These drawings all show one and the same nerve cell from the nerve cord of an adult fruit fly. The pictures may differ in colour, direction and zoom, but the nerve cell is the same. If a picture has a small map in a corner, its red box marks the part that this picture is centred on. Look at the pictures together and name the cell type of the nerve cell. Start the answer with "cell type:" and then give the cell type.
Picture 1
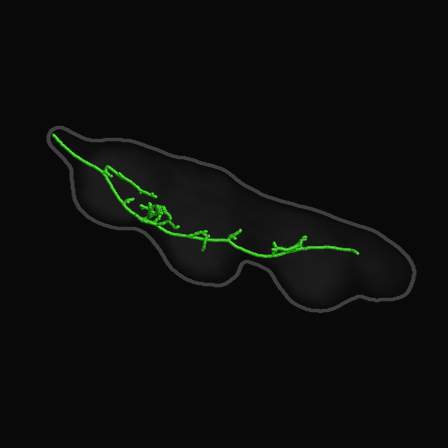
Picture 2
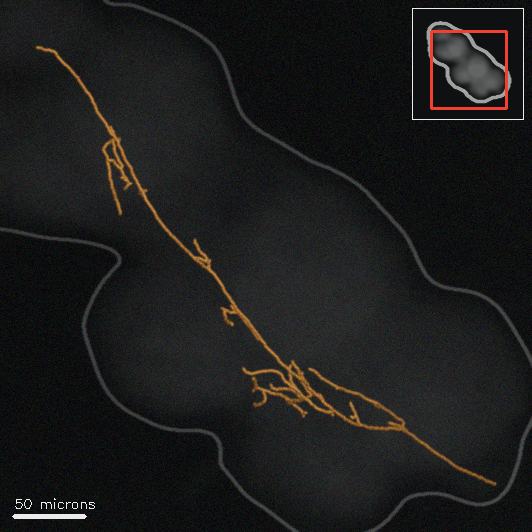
cell type: DNp29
